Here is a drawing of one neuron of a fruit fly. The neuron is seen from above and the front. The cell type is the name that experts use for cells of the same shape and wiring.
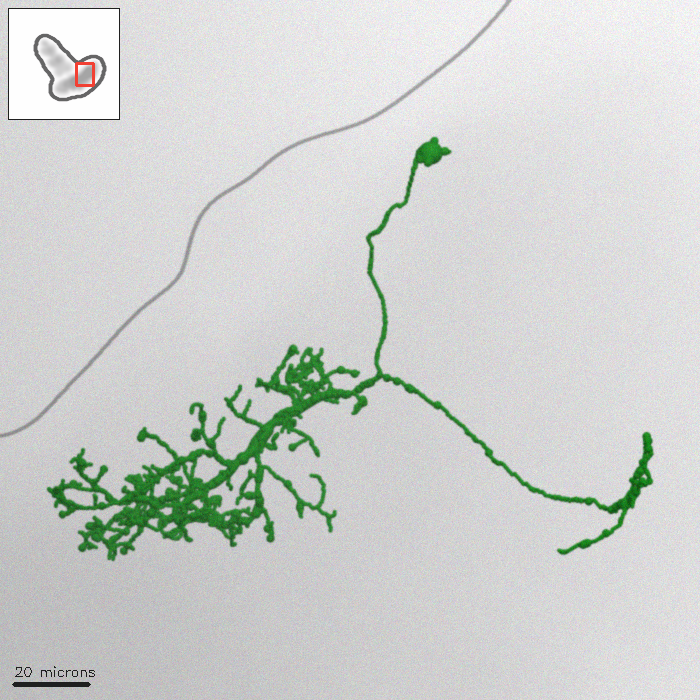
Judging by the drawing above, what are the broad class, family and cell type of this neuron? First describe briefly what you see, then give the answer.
The cell body can be seen at the top of the picture. From left to right in the picture it spans about 160 microns. The picture shows dozens of branch ends. This is a central-brain intrinsic neuron. Its family is hemilineage DL1_ventral. It is of cell type AOTU052.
